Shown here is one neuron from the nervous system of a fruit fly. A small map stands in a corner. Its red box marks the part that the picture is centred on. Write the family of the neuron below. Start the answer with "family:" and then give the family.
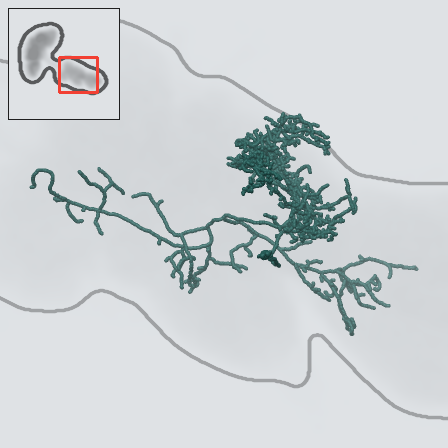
family: hemilineage 06B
